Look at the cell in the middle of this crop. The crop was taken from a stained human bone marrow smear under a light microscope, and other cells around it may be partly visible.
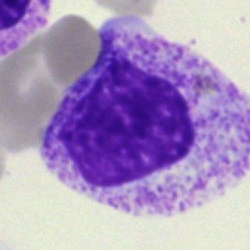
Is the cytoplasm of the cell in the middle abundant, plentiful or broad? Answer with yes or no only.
Yes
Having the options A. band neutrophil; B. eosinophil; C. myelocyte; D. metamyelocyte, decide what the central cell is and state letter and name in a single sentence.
The one cell at the centre is a myelocyte, as correctly stated in option C.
